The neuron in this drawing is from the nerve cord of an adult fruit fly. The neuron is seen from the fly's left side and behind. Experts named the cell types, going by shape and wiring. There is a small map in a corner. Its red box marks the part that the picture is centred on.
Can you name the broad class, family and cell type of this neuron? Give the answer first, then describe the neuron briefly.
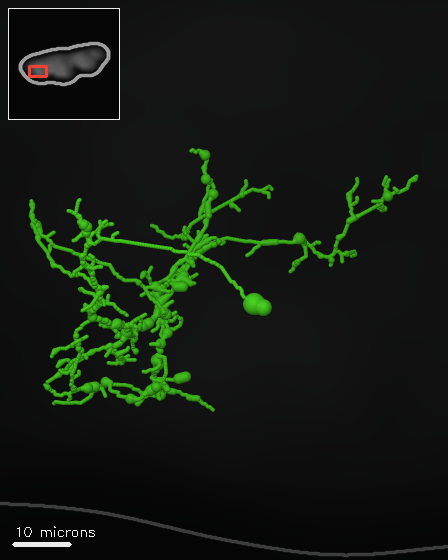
This is a nerve-cord intrinsic neuron. Its family is hemilineage 20A.22A. The cell type is IN20A.22A077. By the scale bar it is about 70 microns wide in this view. The picture shows dozens of branch ends.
